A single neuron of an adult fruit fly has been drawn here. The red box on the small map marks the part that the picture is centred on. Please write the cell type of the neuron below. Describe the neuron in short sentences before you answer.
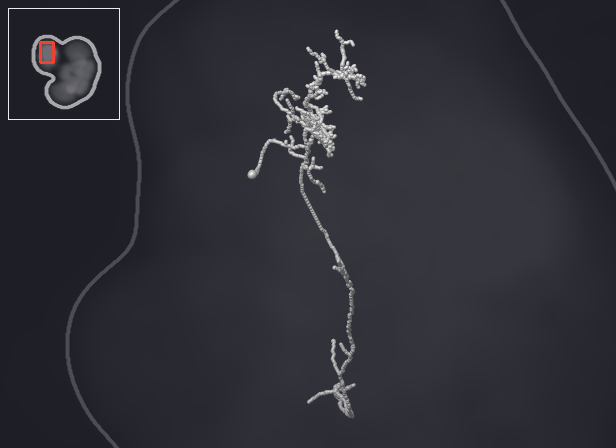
The cell body can be seen in the middle of the picture. In this view it is more than twice as tall as it is wide. Its broad class is nerve-cord intrinsic neuron. It is of cell type IN10B031.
